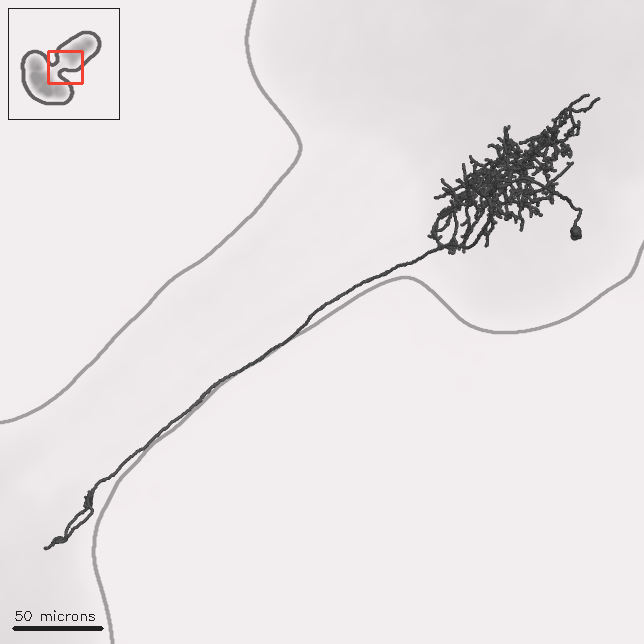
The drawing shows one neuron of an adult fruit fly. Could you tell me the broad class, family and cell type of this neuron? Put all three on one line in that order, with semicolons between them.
ascending neuron; hemilineage 11B; AN11B012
